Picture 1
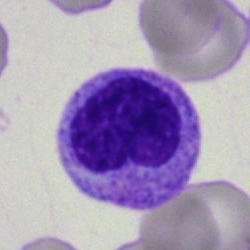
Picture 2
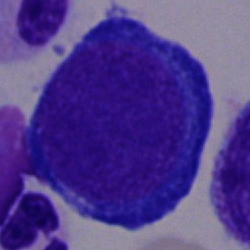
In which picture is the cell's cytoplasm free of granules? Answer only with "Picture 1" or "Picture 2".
Picture 2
